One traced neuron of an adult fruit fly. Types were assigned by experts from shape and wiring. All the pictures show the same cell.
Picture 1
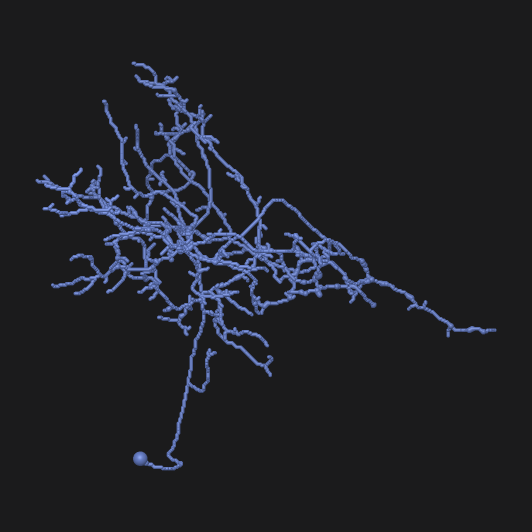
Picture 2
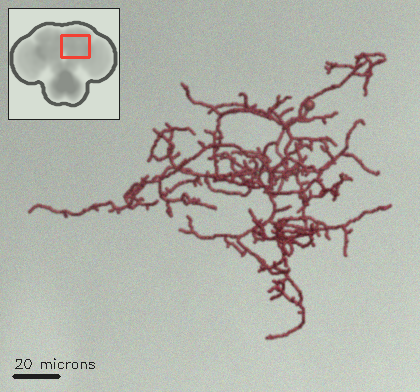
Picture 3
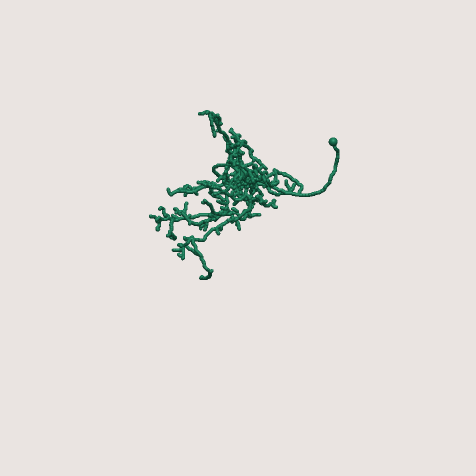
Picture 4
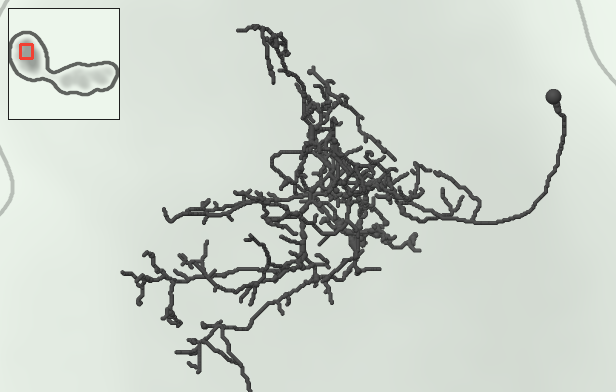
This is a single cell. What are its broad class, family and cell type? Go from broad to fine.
central-brain intrinsic neuron; hemilineage DL1_ventral; CL266_b1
